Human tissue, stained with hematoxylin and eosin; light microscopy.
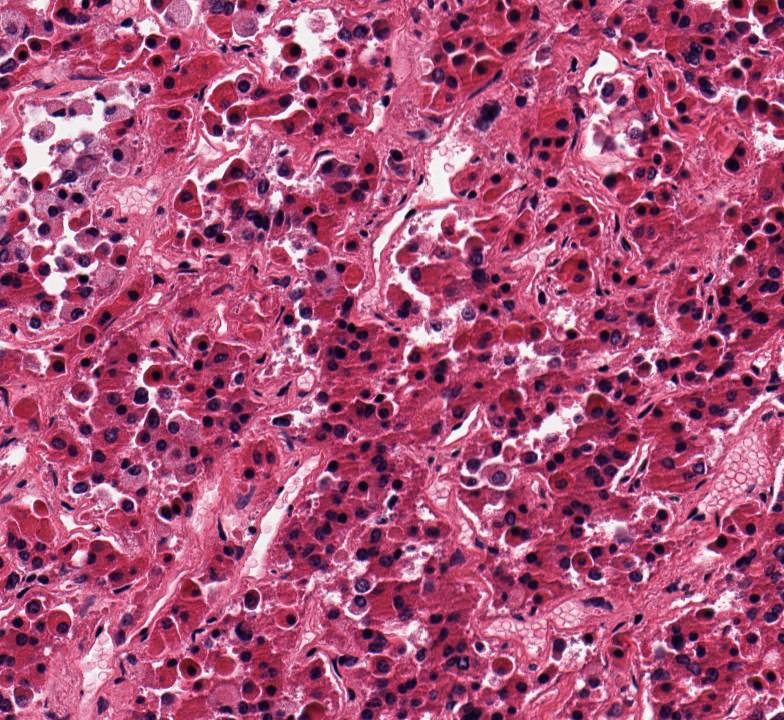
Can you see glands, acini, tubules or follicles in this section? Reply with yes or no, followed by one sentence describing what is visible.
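No. No glands or epithelium-lined lumens are present in the field.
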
